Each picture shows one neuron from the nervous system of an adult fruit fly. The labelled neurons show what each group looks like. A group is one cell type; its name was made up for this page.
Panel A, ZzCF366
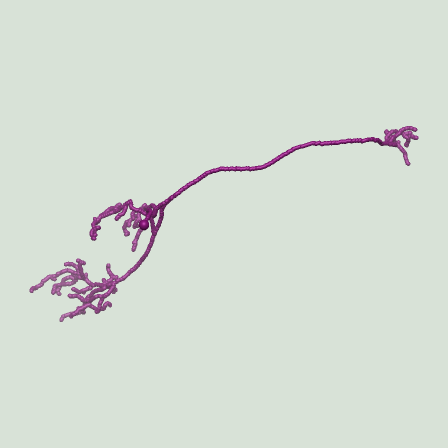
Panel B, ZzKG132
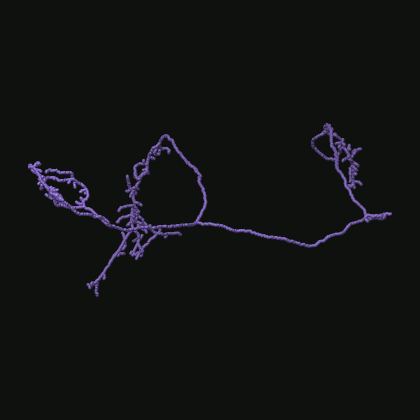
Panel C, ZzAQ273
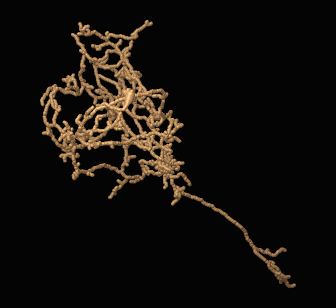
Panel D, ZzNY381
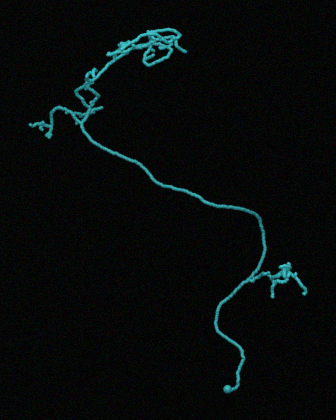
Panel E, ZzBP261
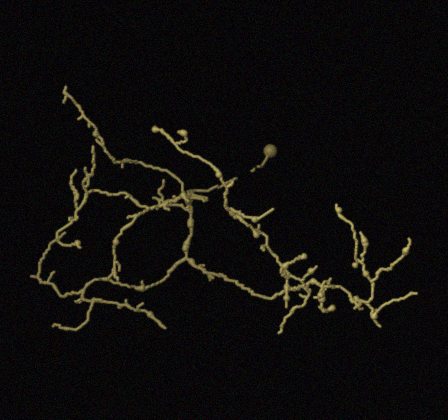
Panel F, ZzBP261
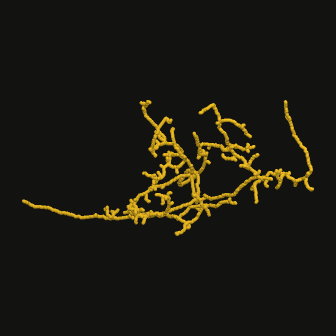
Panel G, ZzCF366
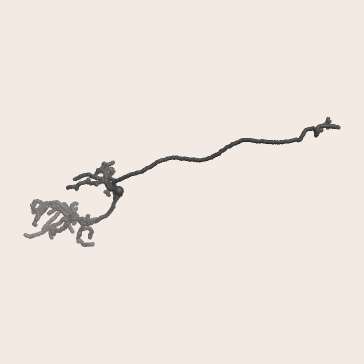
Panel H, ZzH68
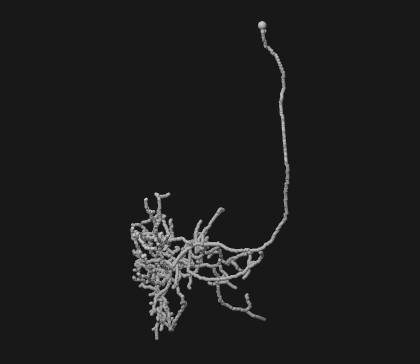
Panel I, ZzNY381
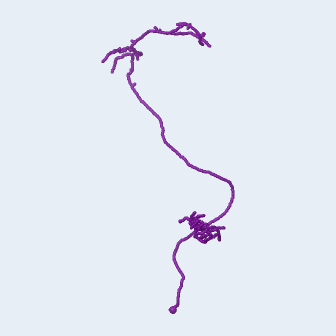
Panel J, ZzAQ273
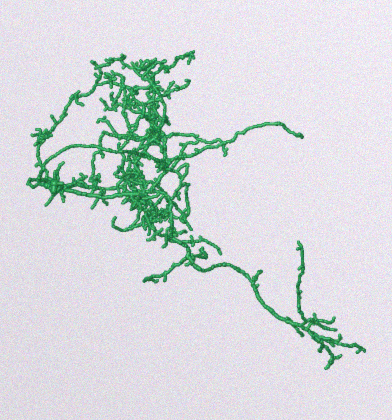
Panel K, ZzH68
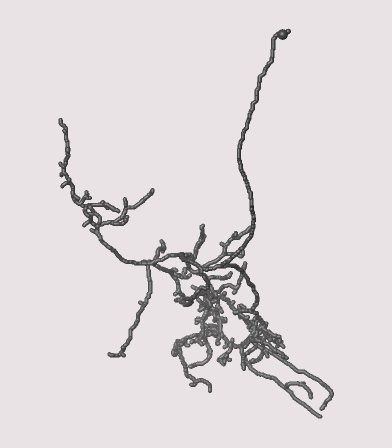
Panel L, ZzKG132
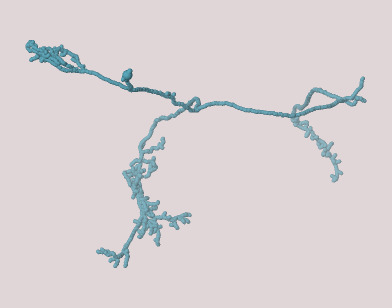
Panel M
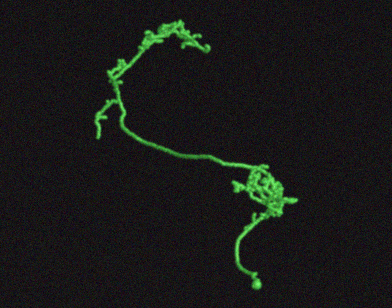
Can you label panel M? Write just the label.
ZzNY381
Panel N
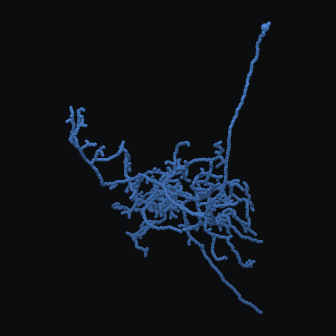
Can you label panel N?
ZzH68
